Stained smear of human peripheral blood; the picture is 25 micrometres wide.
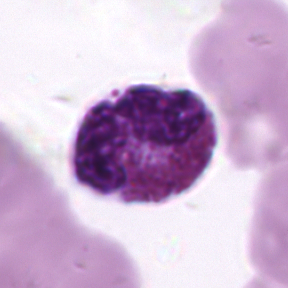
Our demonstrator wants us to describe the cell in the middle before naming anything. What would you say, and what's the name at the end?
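Have a look at the outline first: smooth and nearly round, about 13 by 11 micrometres. Coarse, dark violet clumps sit mainly along the upper and left parts. The centre's paler than those parts, with a fine pinkish-purple speckled texture, and the lower part has a reddish-purple granular texture. It's an eosinophil.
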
